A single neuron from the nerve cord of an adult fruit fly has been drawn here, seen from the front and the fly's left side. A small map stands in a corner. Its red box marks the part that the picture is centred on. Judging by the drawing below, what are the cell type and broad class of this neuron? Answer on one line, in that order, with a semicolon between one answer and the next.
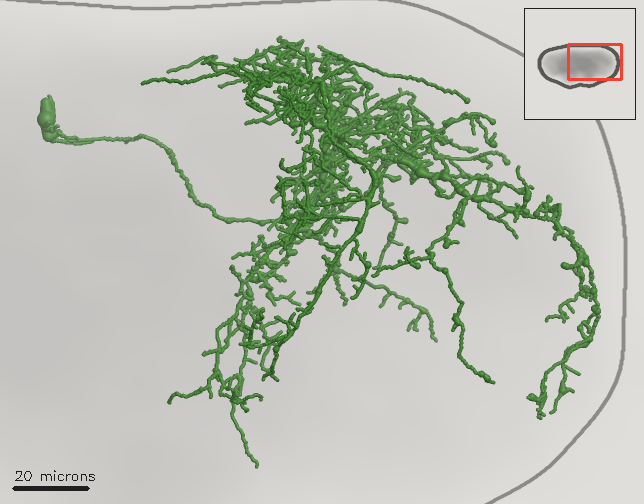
INXXX073; nerve-cord intrinsic neuron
